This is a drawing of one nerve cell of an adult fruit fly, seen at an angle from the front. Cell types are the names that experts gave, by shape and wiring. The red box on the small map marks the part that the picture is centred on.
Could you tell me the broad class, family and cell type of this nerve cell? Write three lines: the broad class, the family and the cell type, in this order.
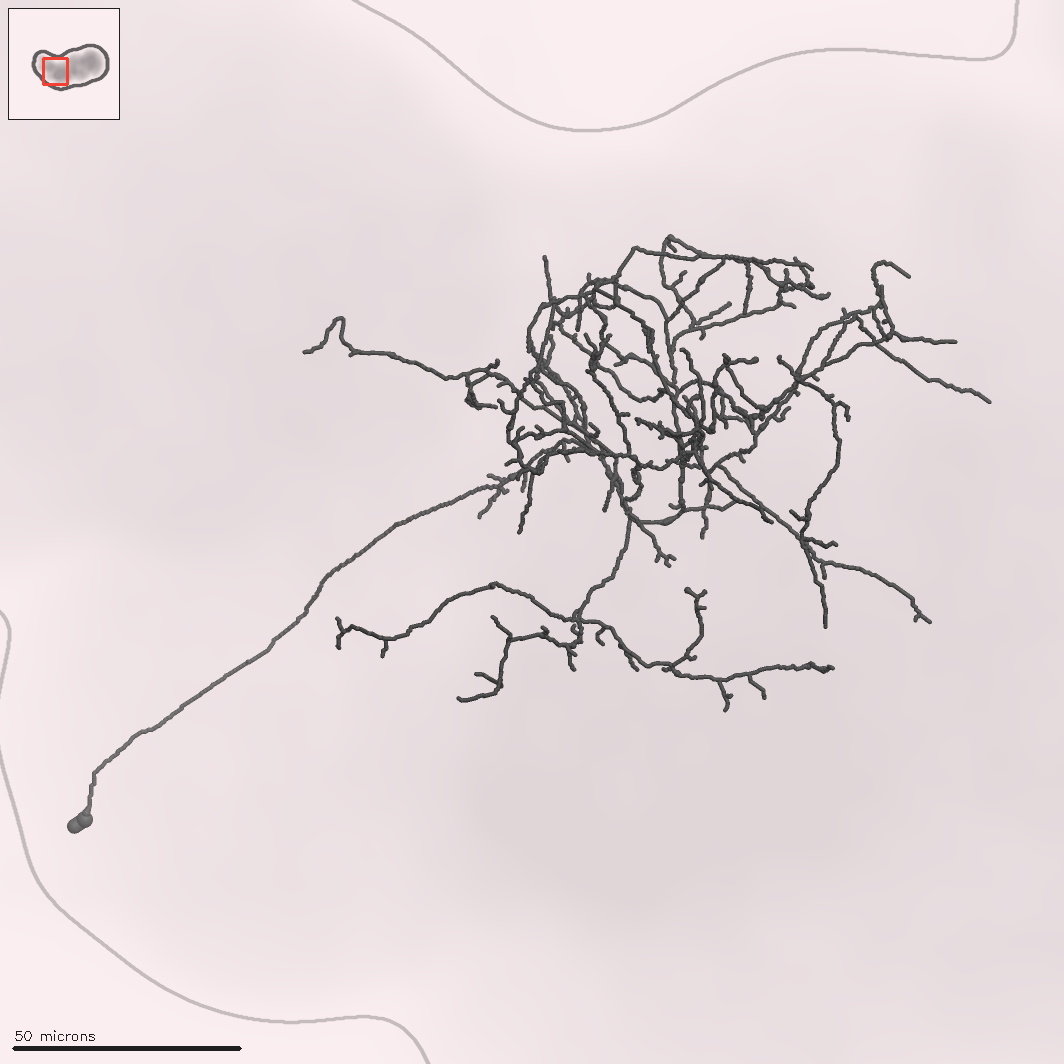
nerve-cord intrinsic neuron
hemilineage 12A
IN12A052_b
